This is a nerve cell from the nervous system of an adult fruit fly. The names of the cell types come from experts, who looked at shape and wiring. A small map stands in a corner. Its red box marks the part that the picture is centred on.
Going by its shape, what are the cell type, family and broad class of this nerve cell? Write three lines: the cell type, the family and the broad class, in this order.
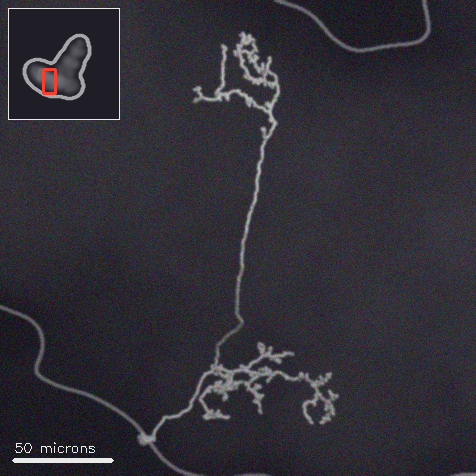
PRW008
hemilineage FLAa2
central-brain intrinsic neuron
